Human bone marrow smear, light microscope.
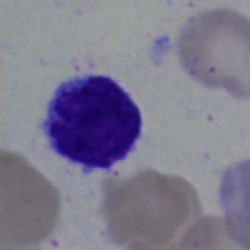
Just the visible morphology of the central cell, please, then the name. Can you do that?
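Almost the whole of the central cell is taken up by its nucleus, which stains a deep violet-blue. The chromatin is dense and dark, with a coarse, clumped look. Cytoplasm is scant, at most a barely visible thin rim around the nucleus. The cell is a lymphocyte.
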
